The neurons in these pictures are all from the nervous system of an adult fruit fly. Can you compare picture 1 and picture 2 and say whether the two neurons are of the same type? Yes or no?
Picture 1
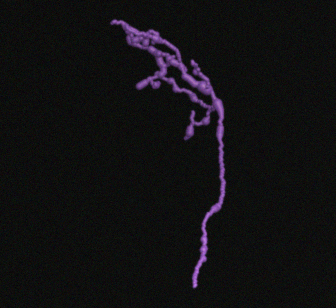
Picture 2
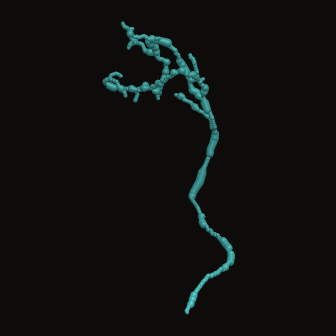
yes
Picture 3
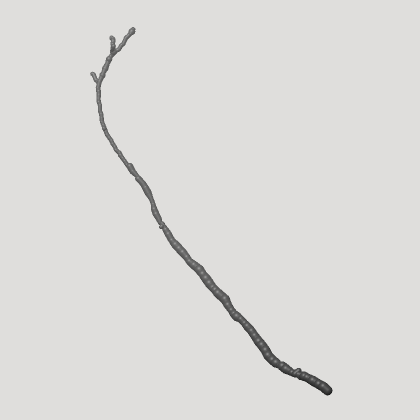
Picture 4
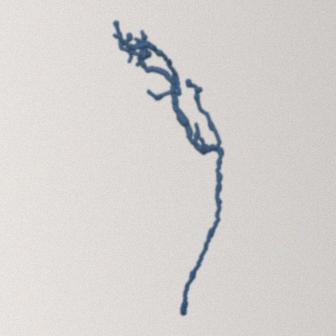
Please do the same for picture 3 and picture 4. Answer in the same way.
no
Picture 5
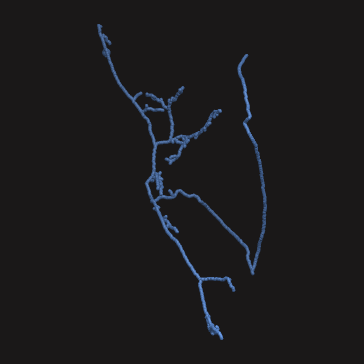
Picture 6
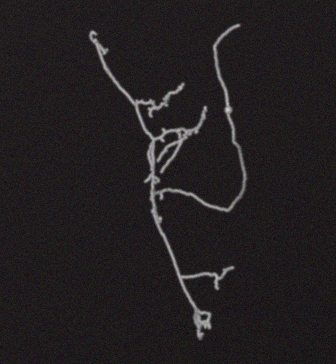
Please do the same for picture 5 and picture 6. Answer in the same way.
yes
